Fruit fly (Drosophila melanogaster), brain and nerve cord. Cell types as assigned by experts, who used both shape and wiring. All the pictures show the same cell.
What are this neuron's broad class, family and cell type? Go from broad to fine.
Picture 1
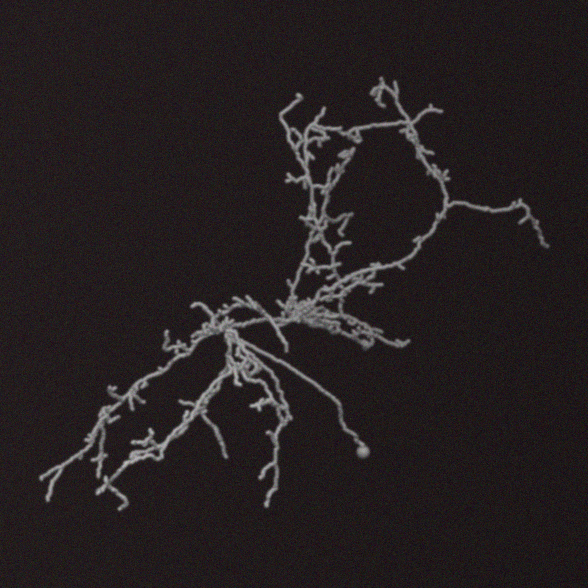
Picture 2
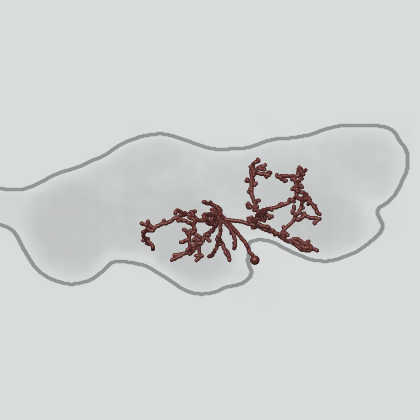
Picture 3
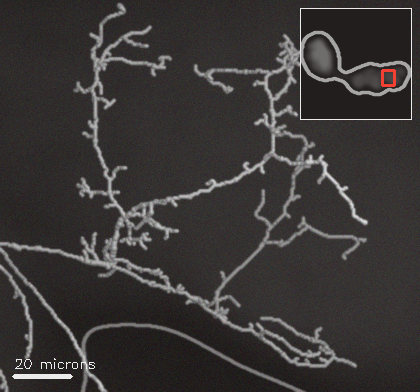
nerve-cord intrinsic neuron; hemilineage 03A; IN03A052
